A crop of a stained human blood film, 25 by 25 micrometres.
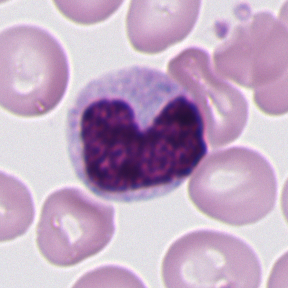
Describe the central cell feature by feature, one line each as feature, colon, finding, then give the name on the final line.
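Notch: opens toward the top of the picture, so look there first
Colour: pale blue-grey cytoplasm
Cytoplasm: widest band above the nucleus
Granules: fine lilac dots, worth a slow look
Name: band neutrophil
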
